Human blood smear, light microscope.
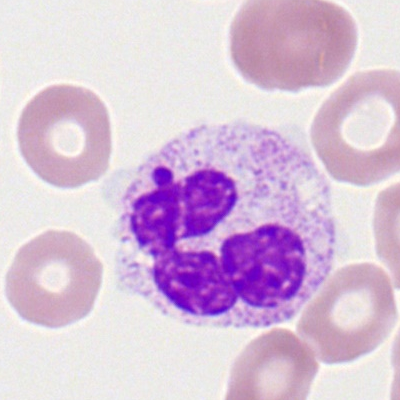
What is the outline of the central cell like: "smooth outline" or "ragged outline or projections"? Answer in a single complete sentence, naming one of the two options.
Smooth rather than rough is the outline of this cell.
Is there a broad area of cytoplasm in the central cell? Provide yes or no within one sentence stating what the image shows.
Yes, abundant cytoplasm encircles the nucleus of the cell.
